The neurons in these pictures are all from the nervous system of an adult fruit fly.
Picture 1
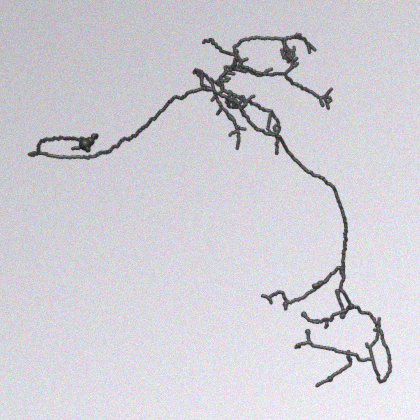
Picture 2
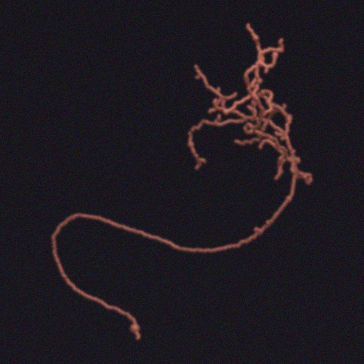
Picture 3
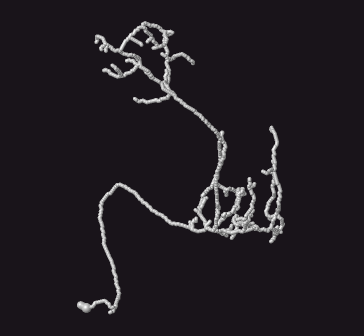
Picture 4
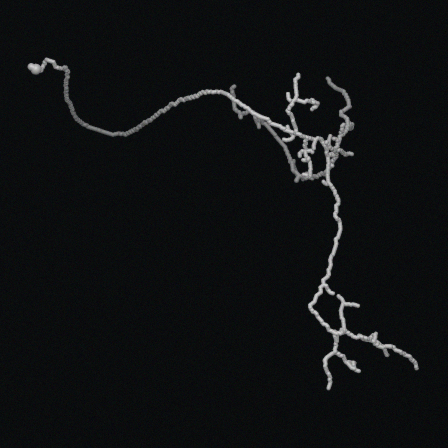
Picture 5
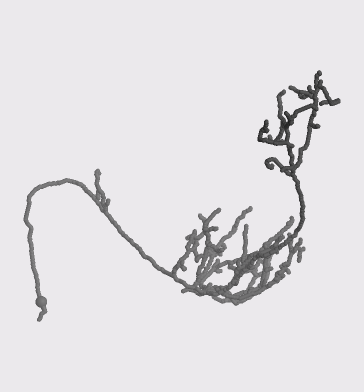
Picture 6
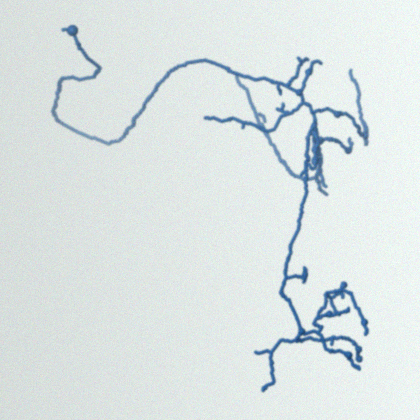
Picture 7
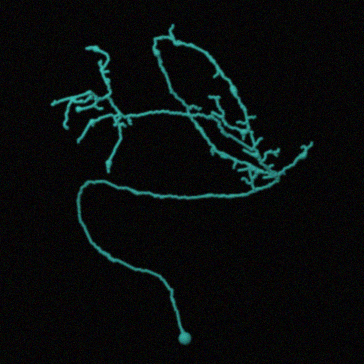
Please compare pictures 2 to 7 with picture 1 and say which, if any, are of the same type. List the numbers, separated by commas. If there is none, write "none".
3, 5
